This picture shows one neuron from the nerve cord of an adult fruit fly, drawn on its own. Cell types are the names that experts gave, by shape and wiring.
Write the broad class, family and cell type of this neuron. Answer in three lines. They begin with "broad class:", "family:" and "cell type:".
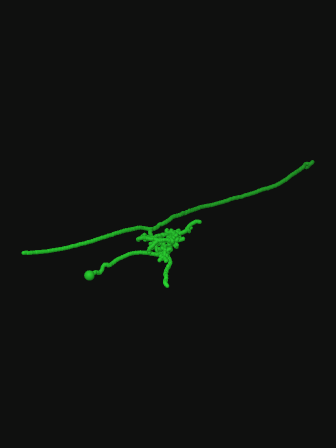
broad class: ascending neuron
family: hemilineage 10B
cell type: AN10B048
